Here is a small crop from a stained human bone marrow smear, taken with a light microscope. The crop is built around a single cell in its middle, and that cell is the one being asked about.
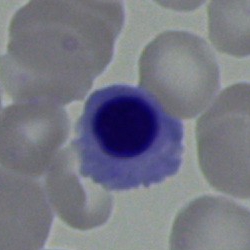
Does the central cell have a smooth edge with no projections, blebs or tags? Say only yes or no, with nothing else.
No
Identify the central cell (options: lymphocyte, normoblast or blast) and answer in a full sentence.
The cell at the central position in this crop is a normoblast.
